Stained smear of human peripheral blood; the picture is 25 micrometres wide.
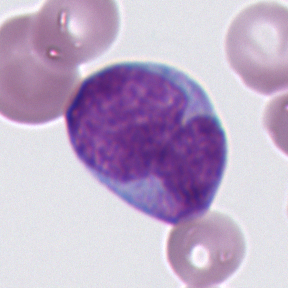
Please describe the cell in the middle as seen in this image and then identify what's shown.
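On its right side the nucleus carries a notch where the pale cytoplasm cuts into it. Its chromatin is finely stippled and lacy, not coarsely clumped. The nucleus fills about 80% of the cell's area. The cytoplasm is a pale grey-blue and shows no distinct granules. The cell is an atypical promyelocyte.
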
